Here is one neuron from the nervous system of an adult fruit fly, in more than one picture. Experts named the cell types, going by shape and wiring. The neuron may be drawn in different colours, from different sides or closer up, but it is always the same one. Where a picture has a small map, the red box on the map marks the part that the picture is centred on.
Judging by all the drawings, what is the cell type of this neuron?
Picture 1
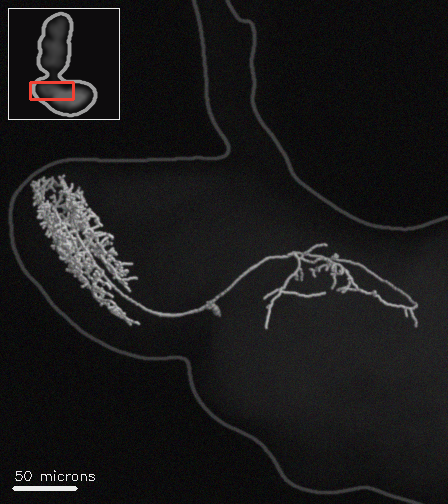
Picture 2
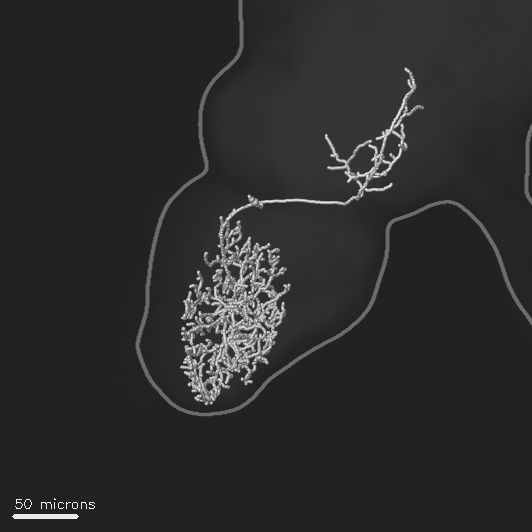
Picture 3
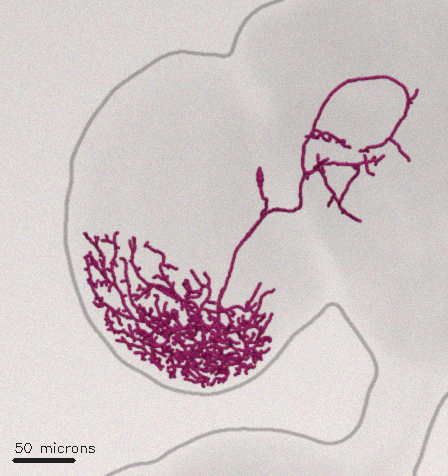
MeVP24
